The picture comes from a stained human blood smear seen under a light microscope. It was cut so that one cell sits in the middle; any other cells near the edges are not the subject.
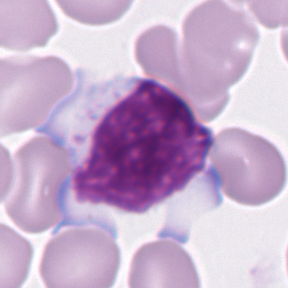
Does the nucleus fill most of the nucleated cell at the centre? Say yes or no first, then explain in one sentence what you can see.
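No. The cytoplasm is plentiful, forming a broad pale area beside the nucleus.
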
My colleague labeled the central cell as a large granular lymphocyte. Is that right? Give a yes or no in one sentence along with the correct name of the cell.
Yes, the cell under consideration, the one in the middle, is a large granular lymphocyte.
